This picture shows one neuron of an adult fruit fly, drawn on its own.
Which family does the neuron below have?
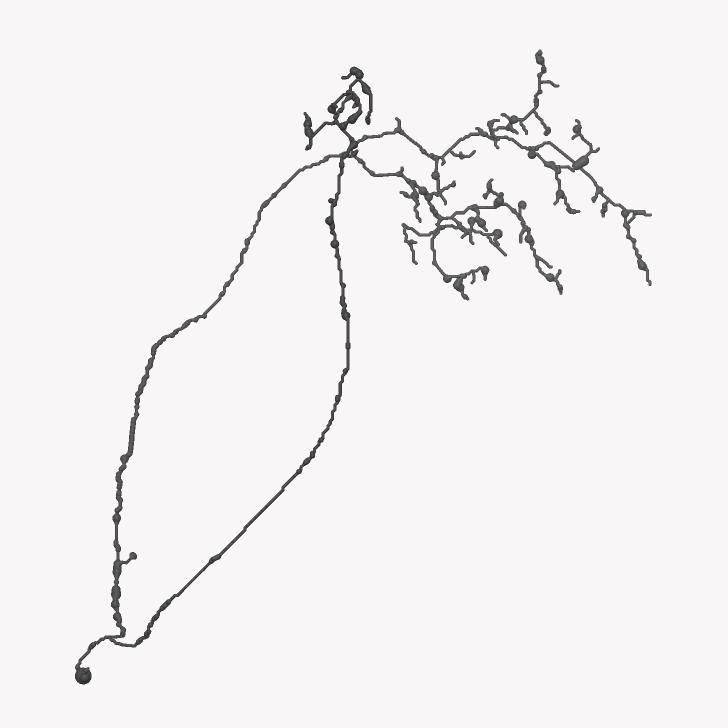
MeVP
